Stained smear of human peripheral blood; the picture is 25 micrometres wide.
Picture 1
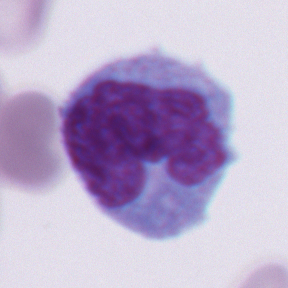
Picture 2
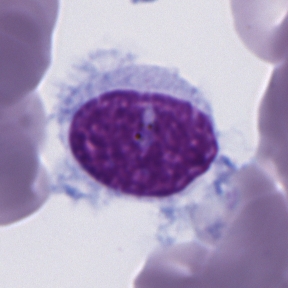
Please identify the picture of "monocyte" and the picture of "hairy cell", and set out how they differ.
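The folded nucleus belongs to the monocyte in picture 1; picture 2 is a hairy cell. Nucleus: the monocyte's is a curved, folded mass about 14 by 12 micrometres whose notch opens downward, with no distinct nucleolus; the hairy cell's lies near the middle of the cell, with a few tiny dark brown dots over its centre.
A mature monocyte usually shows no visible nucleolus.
Cytoplasm: pale greyish-blue in the monocyte, where the nucleus fills about 60% of the cell's area, and pale blue in the hairy cell, lying on all sides of the nucleus.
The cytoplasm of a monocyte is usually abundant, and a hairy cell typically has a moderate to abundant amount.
Granules: no coarse coloured granules in the monocyte, and no distinct granules in the hairy cell.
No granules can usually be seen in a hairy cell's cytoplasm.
Edge: the monocyte's outline is roughly round with a few small bumps along its upper edge, whereas the hairy cell's cytoplasm ends in a ragged edge with fine wispy projections.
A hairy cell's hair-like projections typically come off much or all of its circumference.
Size: the monocyte is about 16 micrometres across.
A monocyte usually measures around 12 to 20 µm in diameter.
Surroundings: a red cell lies just to the left of the monocyte, close to its edge, and red cells lie close to the hairy cell on its left and right.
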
